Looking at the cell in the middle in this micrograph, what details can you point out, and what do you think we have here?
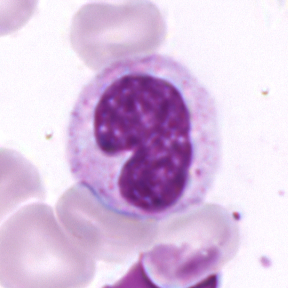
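Kidney-shaped nucleus, deep notch on lower left side; no nucleoli seen. Outline round, smooth. Fine reddish-purple granules scattered through cytoplasm. Band neutrophil.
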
